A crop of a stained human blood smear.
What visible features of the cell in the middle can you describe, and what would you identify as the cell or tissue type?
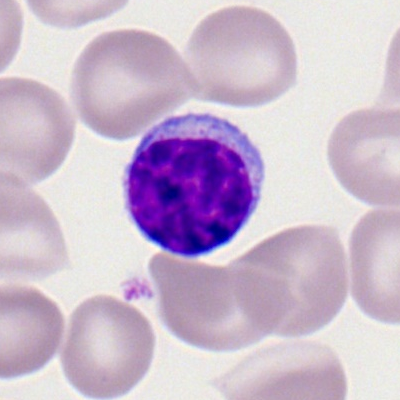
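The chromatin here looks dark purple and coarsely clumped. Around it runs a thin crescent of pale blue cytoplasm, broadest at the top. I see no granules in that cytoplasm, and no vacuoles either. So the cell in the middle is a lymphocyte.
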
